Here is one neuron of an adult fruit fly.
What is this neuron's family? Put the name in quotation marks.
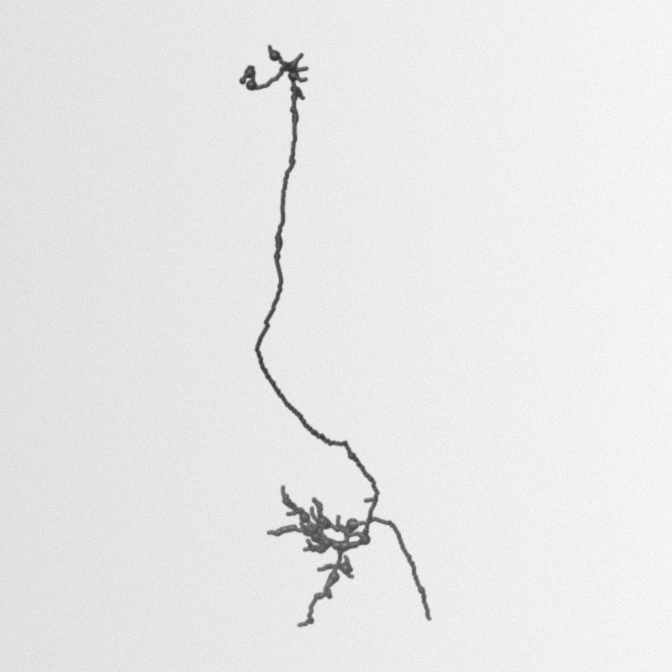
"Tm"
